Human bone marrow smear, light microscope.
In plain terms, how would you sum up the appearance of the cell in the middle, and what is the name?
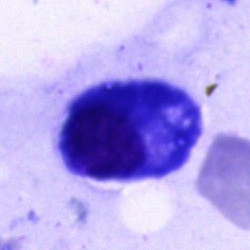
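Notice that this cell is oval, longer from side to side than from top to bottom. Its edge is smooth, without projections. You won't find a broad pale rim of cytoplasm around the deeply stained mass. The paler right part holds several small light spots. What you are looking at is a plasma cell.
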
